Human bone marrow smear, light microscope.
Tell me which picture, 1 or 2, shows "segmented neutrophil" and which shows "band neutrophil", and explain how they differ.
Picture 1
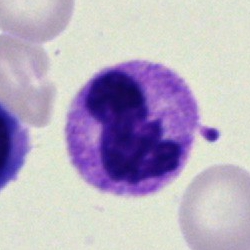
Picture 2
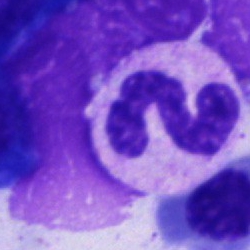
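Picture 1 shows a segmented neutrophil; picture 2 shows a band neutrophil. In picture 2 the nucleus is a single curved band bent into an S shape.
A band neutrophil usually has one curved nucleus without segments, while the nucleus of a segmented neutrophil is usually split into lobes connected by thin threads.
The chromatin in picture 1 is dense and dark purple; in picture 2 it is dark purple and coarsely clumped. The cytoplasm of picture 1 is filled with fine, faint purplish granules, whereas in picture 2 fine pinkish-violet granules are scattered through cytoplasm that is abundant around the nucleus. Picture 1 also has a round, smooth outline, and no vacuoles are seen in its cytoplasm.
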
